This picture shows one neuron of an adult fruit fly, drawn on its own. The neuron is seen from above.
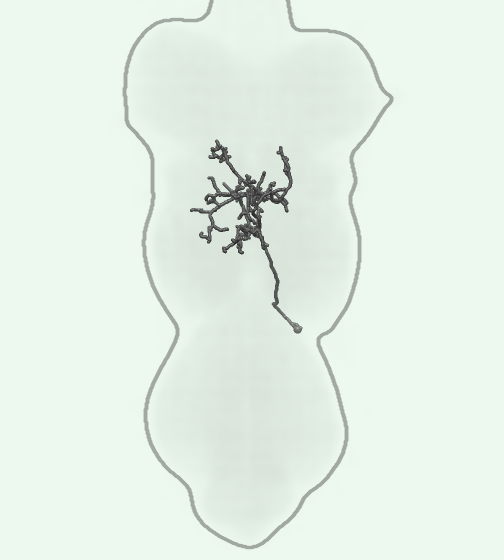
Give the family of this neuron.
hemilineage 12A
